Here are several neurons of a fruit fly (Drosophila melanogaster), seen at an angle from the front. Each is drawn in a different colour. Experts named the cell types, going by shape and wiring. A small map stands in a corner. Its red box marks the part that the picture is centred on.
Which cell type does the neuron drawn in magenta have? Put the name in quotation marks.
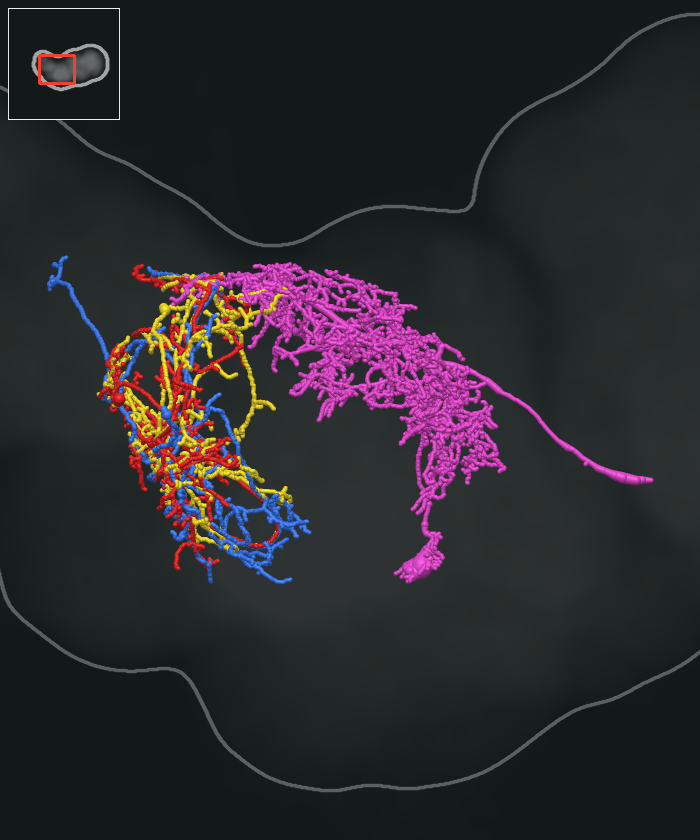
"tpn MN"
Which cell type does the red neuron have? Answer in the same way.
"IN17A064"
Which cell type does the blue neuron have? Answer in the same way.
"IN17A078"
